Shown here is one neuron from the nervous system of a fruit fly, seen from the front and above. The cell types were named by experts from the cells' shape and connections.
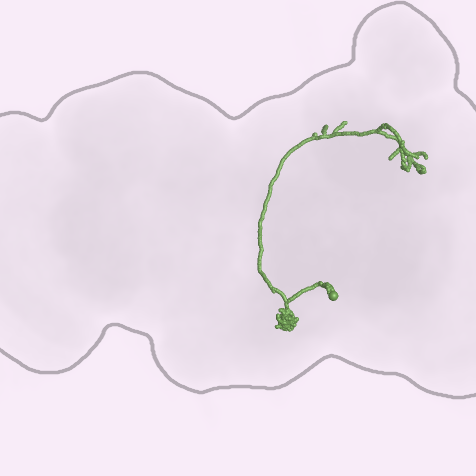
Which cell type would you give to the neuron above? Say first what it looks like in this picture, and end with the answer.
As drawn here it is about as wide as it is tall. It is a central-brain intrinsic neuron. It is of cell type VA5_lPN.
